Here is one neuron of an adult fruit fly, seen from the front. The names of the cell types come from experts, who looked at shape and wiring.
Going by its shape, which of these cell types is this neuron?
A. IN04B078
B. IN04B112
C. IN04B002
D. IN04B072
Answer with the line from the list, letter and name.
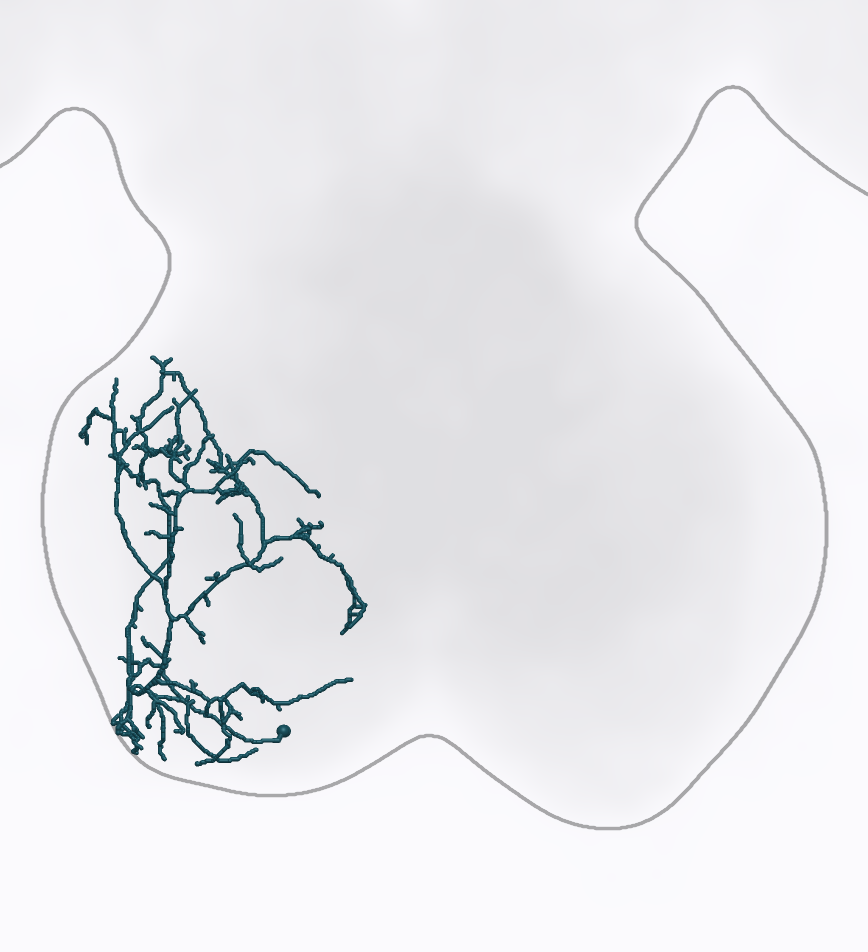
D. IN04B072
